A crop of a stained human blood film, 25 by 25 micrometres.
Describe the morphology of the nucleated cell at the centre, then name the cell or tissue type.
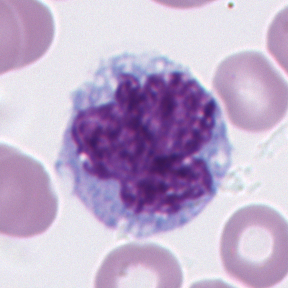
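First, the nucleus: it fills most of the cell. Next, the cytoplasm: pale grey-blue, and visible as a rim all the way around the nucleus. Then the edge of the cytoplasm: ragged and frayed rather than sharp. Last, the name: monocyte.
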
